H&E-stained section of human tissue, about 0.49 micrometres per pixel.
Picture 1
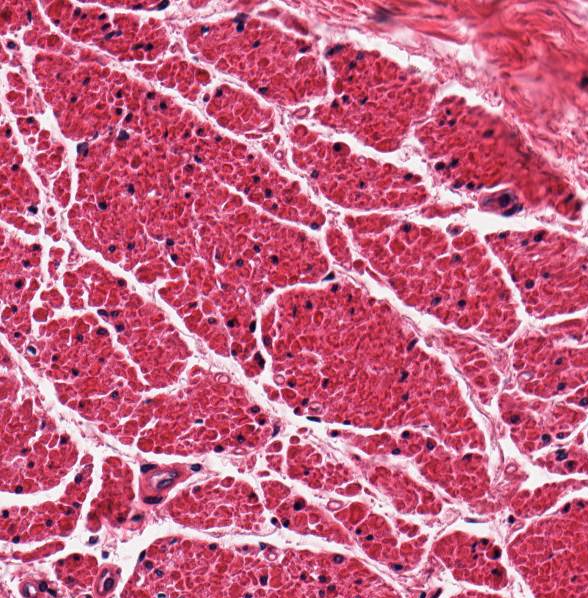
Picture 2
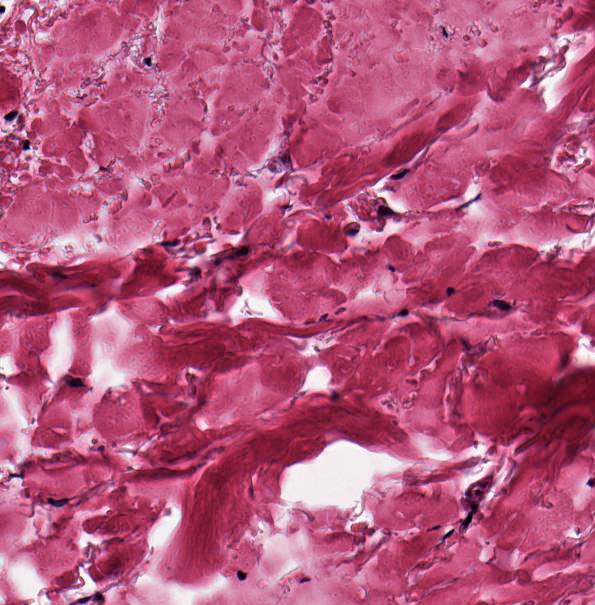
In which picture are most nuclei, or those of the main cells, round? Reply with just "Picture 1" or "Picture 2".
Picture 1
